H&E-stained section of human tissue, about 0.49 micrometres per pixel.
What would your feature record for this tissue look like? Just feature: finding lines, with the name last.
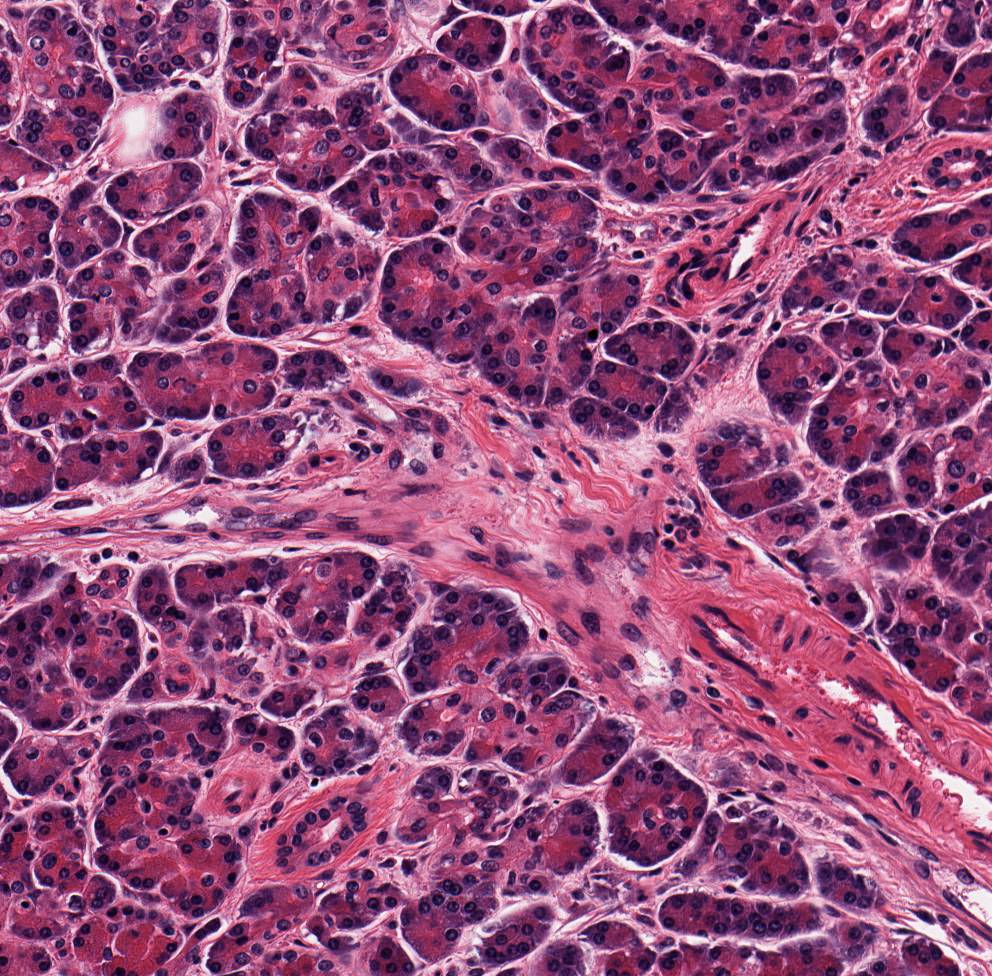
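Arrangement: densely packed glandular units fill the field
Division: pink fibrous band from left edge through centre towards lower right corner
Units: small rounded acini, tiny barely visible central lumens
Cytoplasm: abundant, deep reddish-purple rather than clear
Band: wavy pink collagen fibres, scattered spindle-shaped nuclei
Name: so this is pancreas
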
